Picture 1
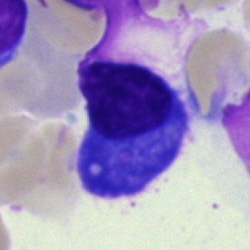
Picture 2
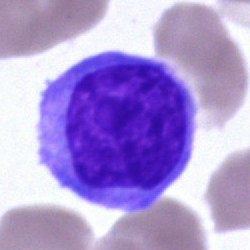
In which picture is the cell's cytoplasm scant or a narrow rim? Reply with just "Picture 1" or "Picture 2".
Picture 2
